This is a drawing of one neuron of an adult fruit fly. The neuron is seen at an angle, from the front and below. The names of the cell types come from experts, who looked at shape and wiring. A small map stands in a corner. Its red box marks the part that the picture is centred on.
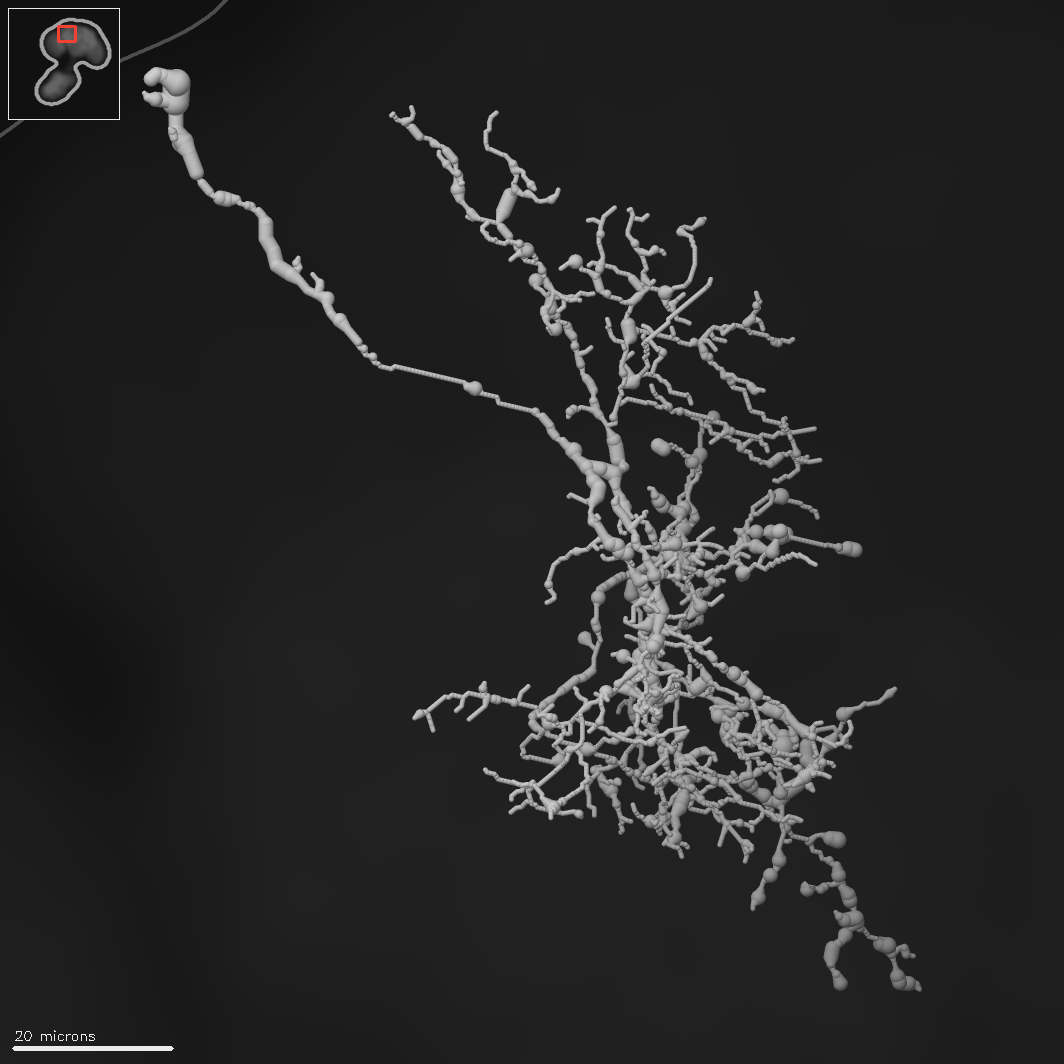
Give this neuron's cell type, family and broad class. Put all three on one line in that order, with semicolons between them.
PLP007; hemilineage SLPal1; central-brain intrinsic neuron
